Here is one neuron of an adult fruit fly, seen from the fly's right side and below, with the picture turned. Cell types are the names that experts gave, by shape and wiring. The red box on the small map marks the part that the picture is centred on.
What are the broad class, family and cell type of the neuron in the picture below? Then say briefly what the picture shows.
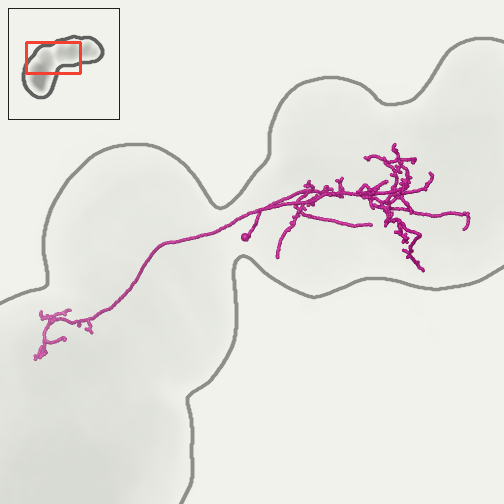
This is an ascending neuron. Its family is hemilineage 08B. The cell type is AN08B099_c. The cell body can be seen in the middle of the picture. As drawn here it is wider than it is tall.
